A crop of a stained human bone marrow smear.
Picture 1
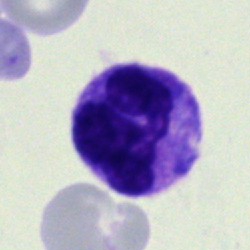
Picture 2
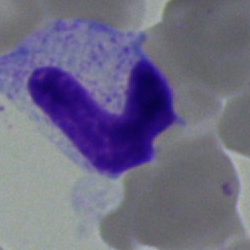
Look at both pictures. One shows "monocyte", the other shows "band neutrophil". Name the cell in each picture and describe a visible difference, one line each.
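The cell in picture 1 is a monocyte. The nucleus fills most of the cell, leaving cytoplasm mainly on the right side.
The cell in picture 2 is a band neutrophil. The cytoplasm is plentiful and pale lilac-grey.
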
